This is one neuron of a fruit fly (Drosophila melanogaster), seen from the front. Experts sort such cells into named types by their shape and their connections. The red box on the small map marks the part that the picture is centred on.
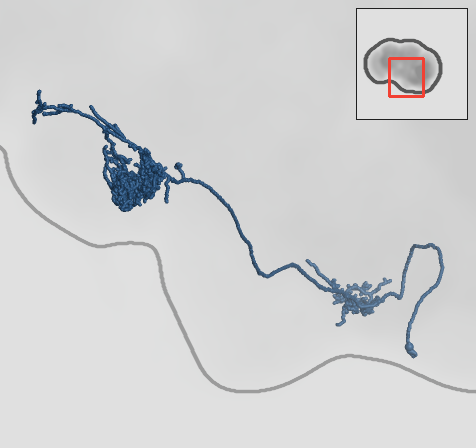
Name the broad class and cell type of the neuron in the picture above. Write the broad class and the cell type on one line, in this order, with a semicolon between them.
ascending neuron; ANXXX404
